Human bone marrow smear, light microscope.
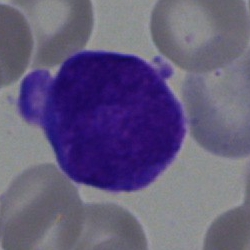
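Blast. Central cell, stained human bone marrow smear. Outline roughly polygonal, several flattened sides. Dark nucleus fills nearly whole cell. Chromatin finely granular, evenly dark purple. Small round blebs on upper right edge.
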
